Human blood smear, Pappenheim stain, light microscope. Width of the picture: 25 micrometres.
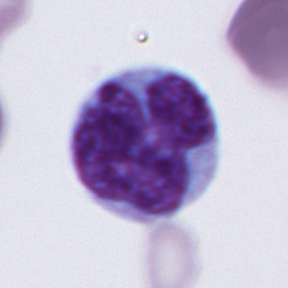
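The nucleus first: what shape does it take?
A deep notch coming in from the top splits it, and it fills most of the cell.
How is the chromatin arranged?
It is coarse and clumped, with paler gaps between the clumps.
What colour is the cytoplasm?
Pale blue-grey.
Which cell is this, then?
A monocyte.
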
